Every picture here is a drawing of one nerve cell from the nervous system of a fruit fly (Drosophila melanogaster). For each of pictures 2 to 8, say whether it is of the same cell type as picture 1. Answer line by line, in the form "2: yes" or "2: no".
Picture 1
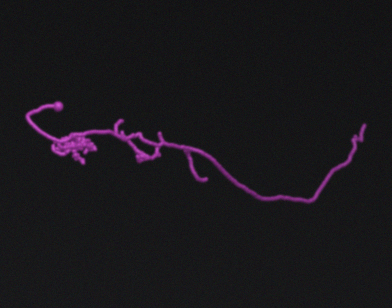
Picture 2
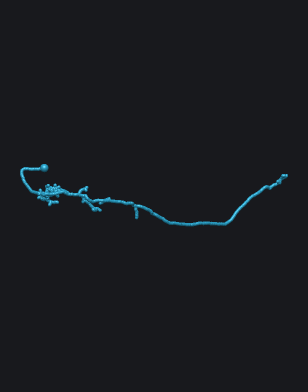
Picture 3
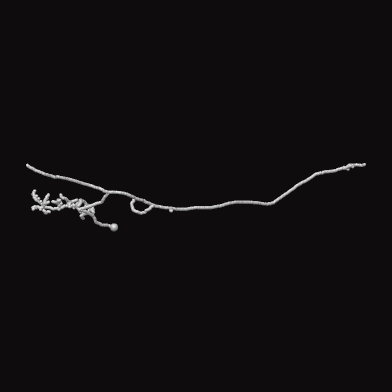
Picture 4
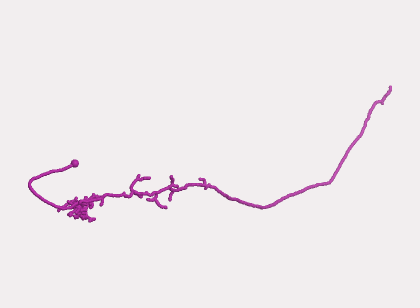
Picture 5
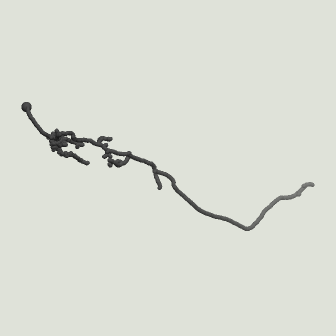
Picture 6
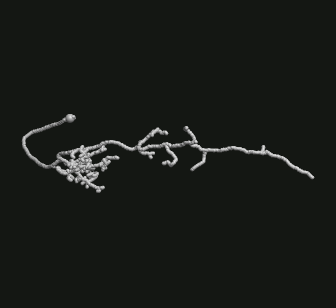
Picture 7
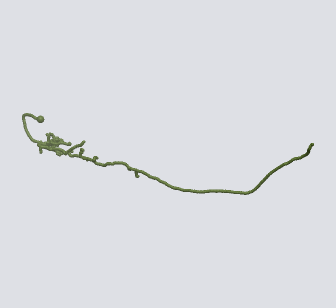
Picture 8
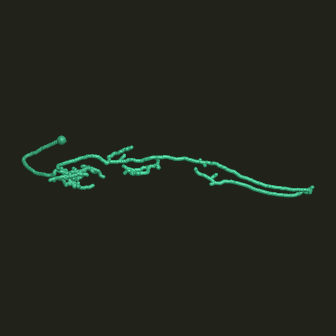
2: yes
3: no
4: yes
5: yes
6: yes
7: yes
8: yes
